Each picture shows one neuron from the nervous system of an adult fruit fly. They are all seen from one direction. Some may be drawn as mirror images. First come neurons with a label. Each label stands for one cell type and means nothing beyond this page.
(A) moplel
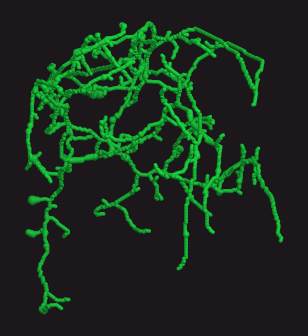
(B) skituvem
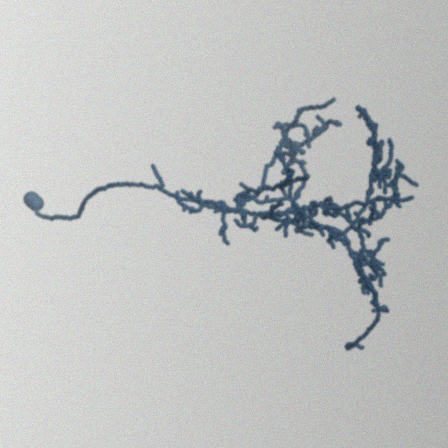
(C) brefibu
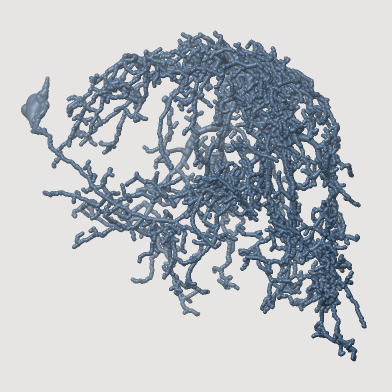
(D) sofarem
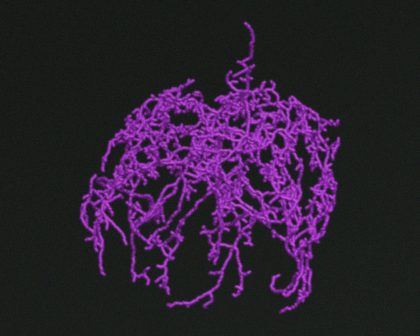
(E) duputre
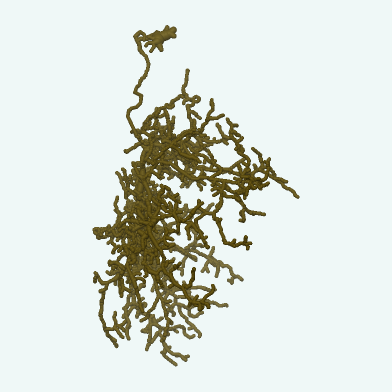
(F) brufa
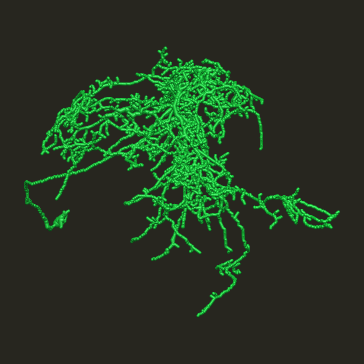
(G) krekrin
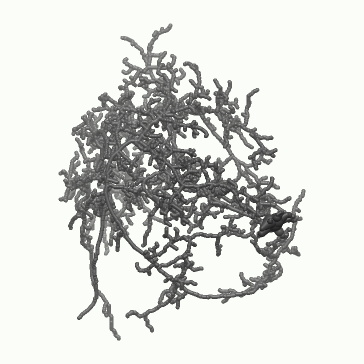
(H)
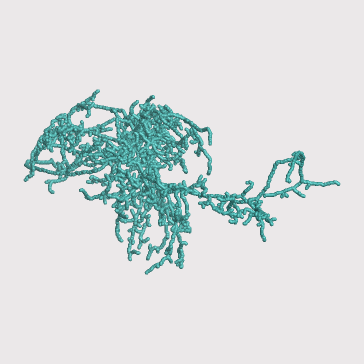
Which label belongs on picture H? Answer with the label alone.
brufa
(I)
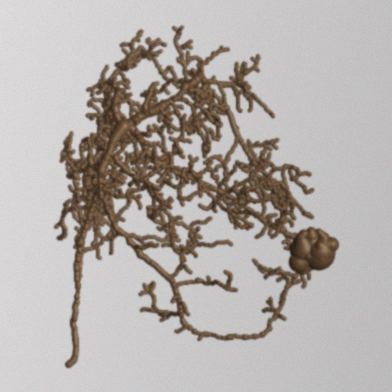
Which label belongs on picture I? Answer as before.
krekrin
